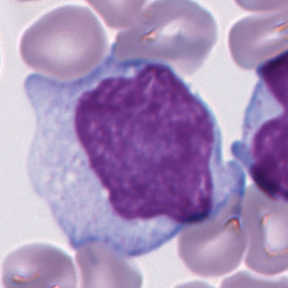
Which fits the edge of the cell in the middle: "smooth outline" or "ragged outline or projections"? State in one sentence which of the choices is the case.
Ragged or frayed parts, or projections, blebs or tags, break the cell's edge.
